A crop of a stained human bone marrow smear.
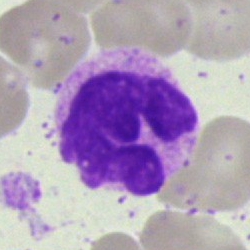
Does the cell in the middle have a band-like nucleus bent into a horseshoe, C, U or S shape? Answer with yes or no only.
Yes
